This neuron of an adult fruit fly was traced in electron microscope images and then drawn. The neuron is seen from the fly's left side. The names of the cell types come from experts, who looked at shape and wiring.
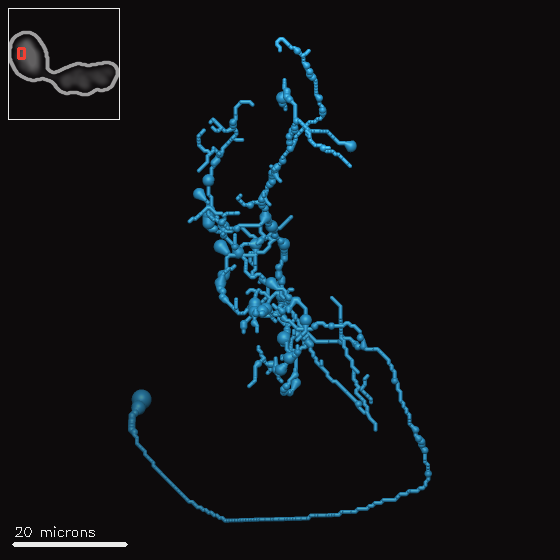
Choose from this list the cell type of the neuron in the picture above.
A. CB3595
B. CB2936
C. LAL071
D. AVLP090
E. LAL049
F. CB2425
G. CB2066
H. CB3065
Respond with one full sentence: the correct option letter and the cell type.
The neuron is typed CB2936, per option B.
